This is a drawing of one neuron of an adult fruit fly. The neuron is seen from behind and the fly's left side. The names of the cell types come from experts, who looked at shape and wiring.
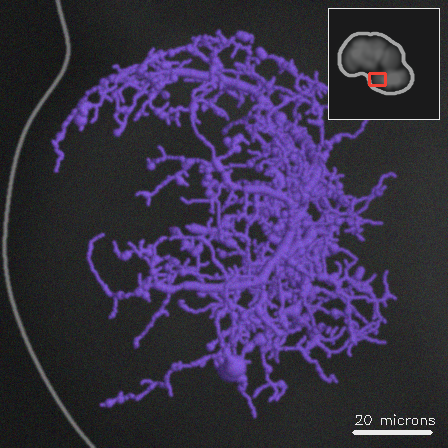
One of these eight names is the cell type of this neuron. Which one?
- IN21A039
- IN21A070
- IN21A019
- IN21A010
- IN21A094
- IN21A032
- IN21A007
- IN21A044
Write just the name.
IN21A007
